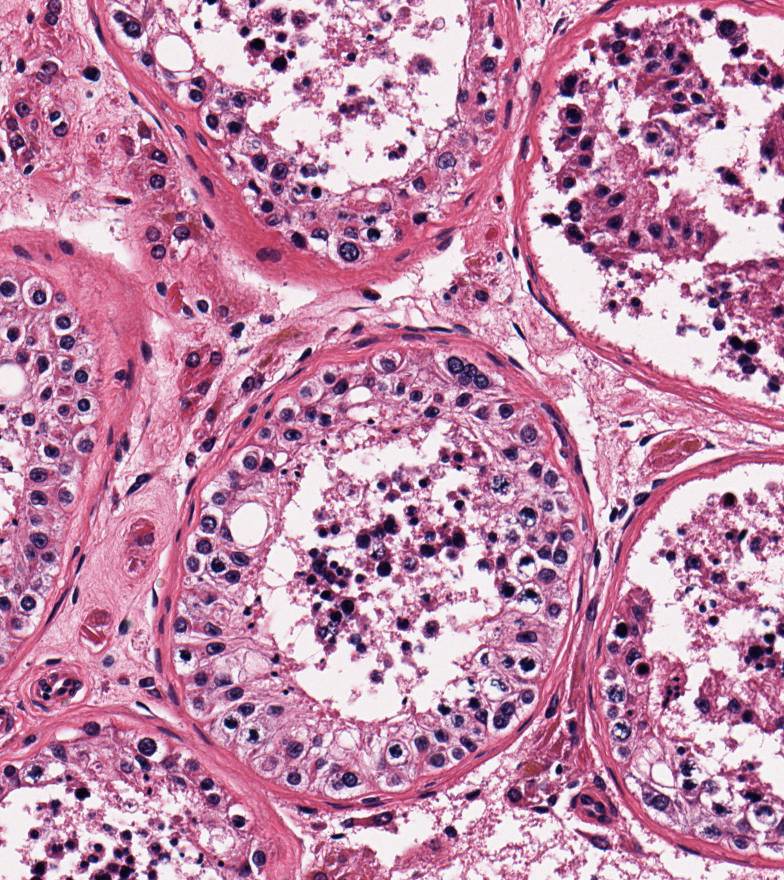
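Testis, haematoxylin and eosin stained section. Closely packed round to oval tubules, cut in cross-section, fill the field, and the most complete lies centrally. A stratified epithelium several cells thick lines the tubules, and many of its cells show large round nuclei with coarse, clumped chromatin in pale cytoplasm. Between tubules lies pink fibrous stroma with small vessels holding red blood cells, clearest left of the central tubule.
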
